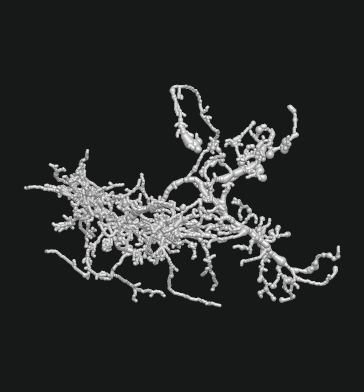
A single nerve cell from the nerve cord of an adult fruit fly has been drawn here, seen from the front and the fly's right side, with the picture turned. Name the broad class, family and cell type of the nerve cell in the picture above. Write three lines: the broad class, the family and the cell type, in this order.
nerve-cord intrinsic neuron
hemilineage 13A
IN13A011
